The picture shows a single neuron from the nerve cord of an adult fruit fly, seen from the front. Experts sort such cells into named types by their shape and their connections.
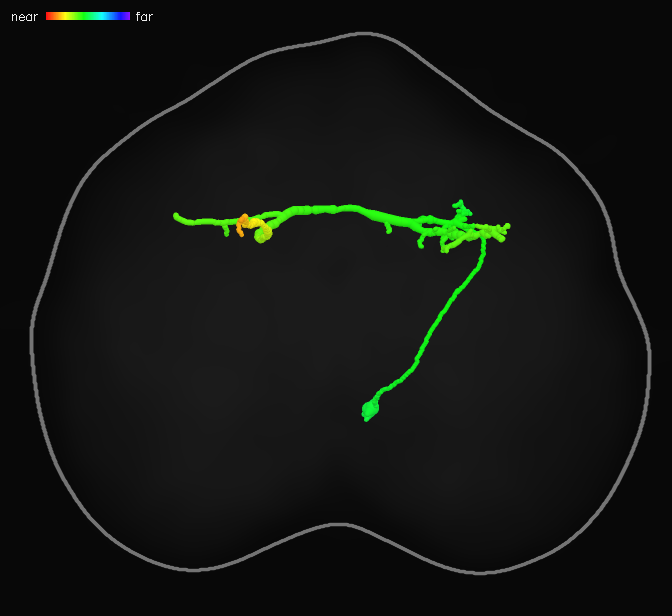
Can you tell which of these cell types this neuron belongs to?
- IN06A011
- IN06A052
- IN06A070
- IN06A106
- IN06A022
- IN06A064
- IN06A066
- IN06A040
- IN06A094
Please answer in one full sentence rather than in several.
The cell type given to this neuron is IN06A011.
